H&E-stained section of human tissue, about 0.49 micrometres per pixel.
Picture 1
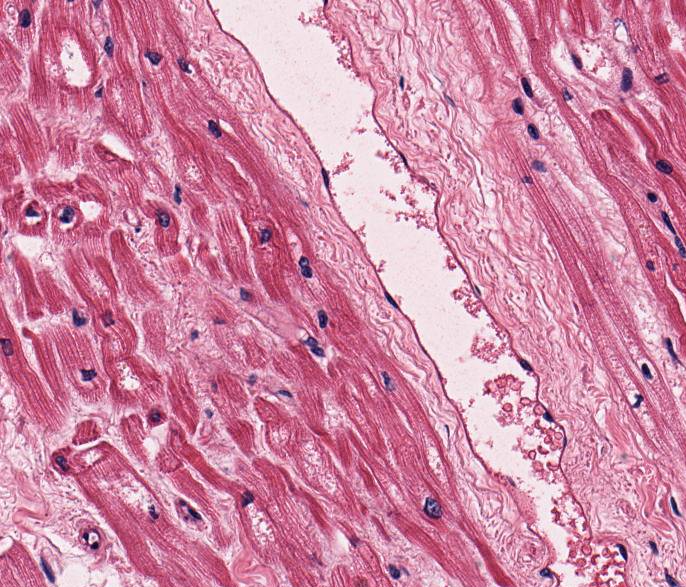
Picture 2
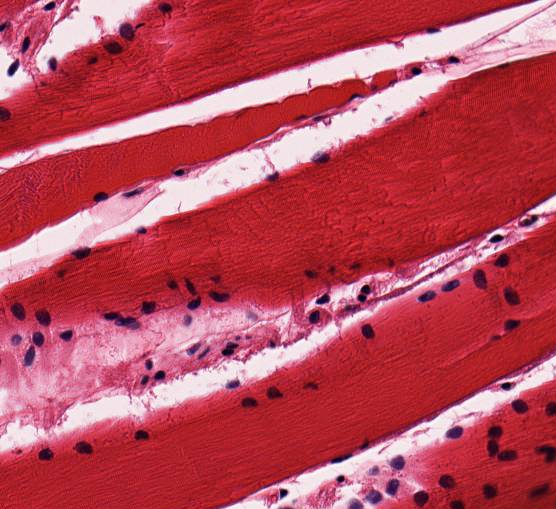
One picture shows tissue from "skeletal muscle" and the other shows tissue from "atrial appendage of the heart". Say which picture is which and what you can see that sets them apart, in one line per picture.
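Picture 1 shows tissue from the atrial appendage of the heart. Fibres cut across at the left side show a pale clear zone around the central nucleus.
Picture 2 shows tissue from the skeletal muscle. The fibre nuclei lie at the edges of the fibres, just beneath their borders, rather than in their centres.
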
